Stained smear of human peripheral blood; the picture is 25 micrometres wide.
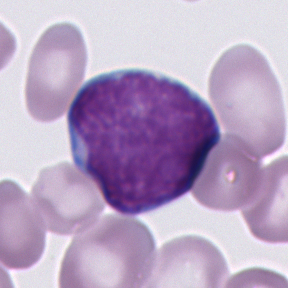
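Myeloblast, the cell at the centre of the smear. You'll see its outline is angular, with flattened sides rather than a smooth round edge. The nucleus is one unlobed mass, its chromatin finely granular and evenly spread, with no coarse dark clumps. No vacuoles show anywhere in the cell.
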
